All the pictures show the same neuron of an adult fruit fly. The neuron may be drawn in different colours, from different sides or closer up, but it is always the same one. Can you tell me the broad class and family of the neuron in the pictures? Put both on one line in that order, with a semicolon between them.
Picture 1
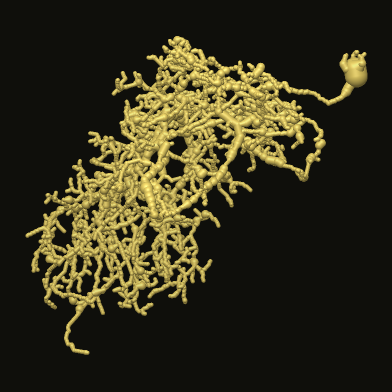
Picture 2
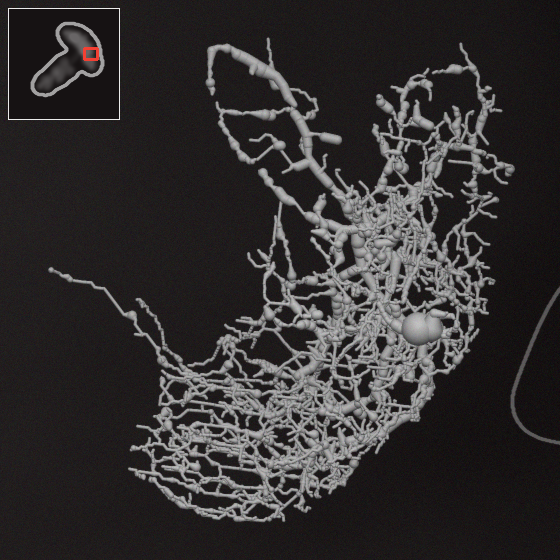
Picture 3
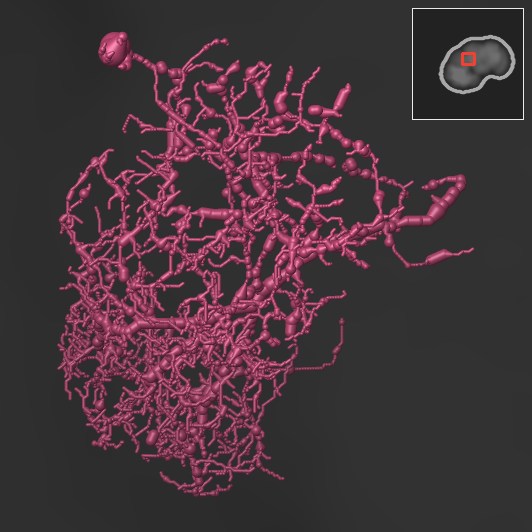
central-brain intrinsic neuron; hemilineage VLPl2_medial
